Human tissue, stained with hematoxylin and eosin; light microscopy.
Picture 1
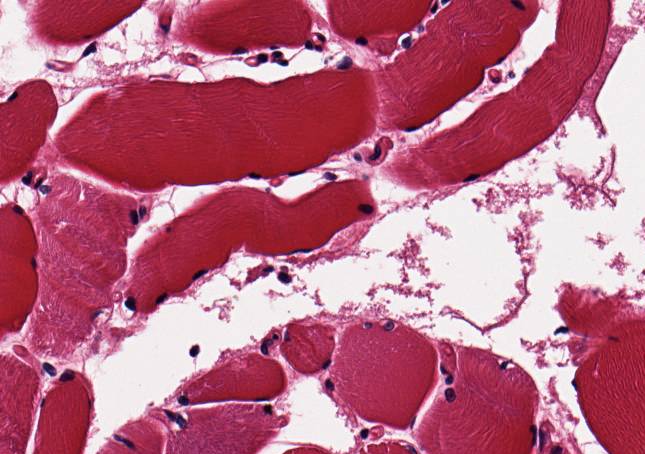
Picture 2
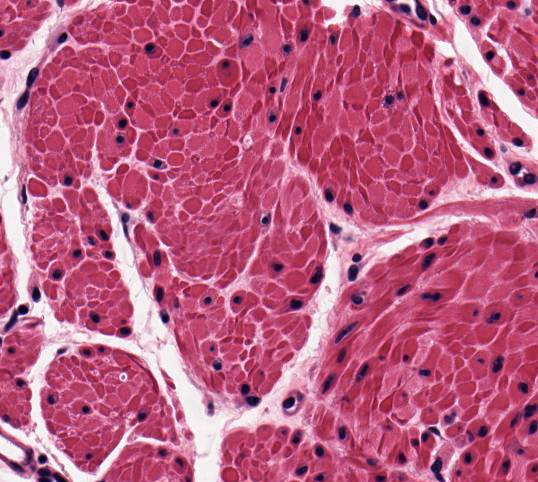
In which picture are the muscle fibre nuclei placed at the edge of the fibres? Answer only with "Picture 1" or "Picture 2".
Picture 1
